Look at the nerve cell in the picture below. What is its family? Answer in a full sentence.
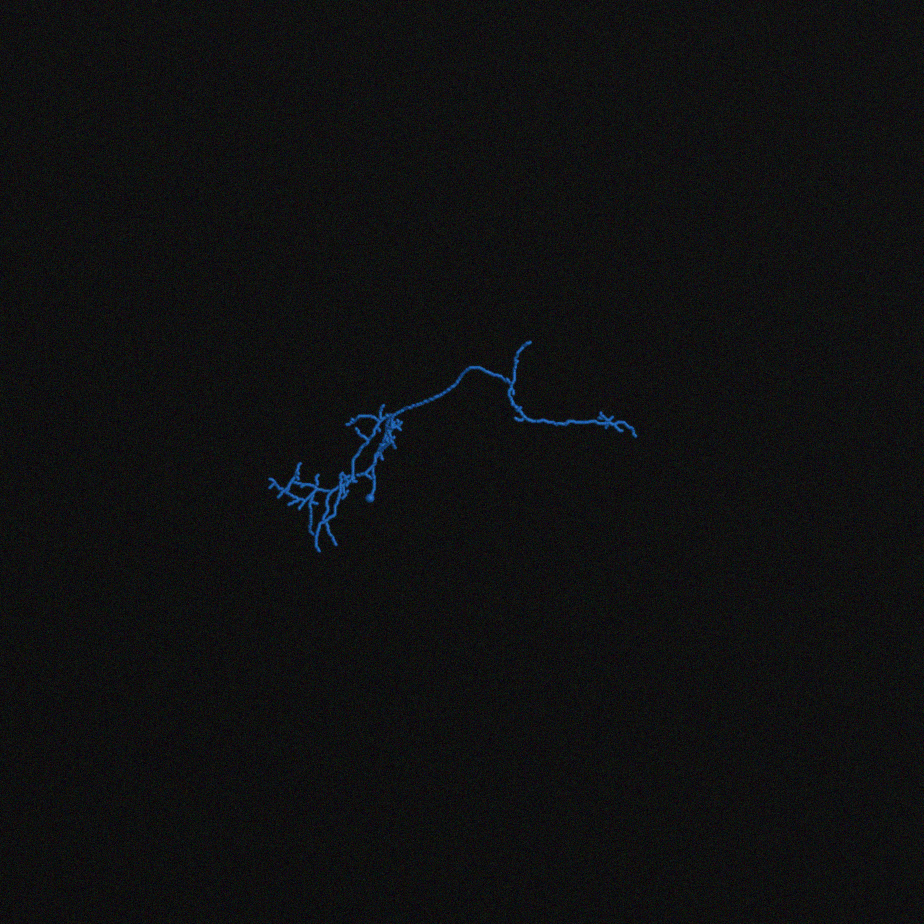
The family is hemilineage DM6_posterior.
